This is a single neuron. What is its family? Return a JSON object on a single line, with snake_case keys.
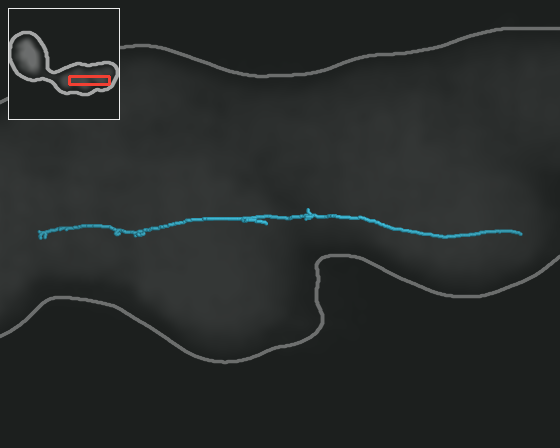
{"family": "class mechanosensory proprioceptive"}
